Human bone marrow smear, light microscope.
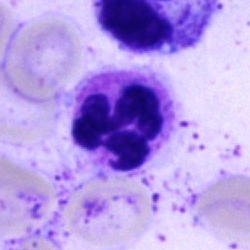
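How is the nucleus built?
In several separate lobes, with dark purple, densely clumped chromatin.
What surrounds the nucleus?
A moderate rim of pale pinkish-lilac cytoplasm, without coarse orange-red granules.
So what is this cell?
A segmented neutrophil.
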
